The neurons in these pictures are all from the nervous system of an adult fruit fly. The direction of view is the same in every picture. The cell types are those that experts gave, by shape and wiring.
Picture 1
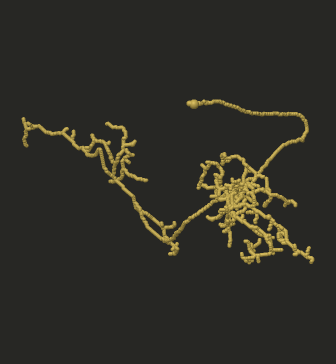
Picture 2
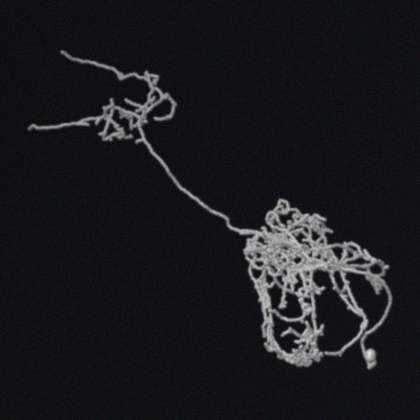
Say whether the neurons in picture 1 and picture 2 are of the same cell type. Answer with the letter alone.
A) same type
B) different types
B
